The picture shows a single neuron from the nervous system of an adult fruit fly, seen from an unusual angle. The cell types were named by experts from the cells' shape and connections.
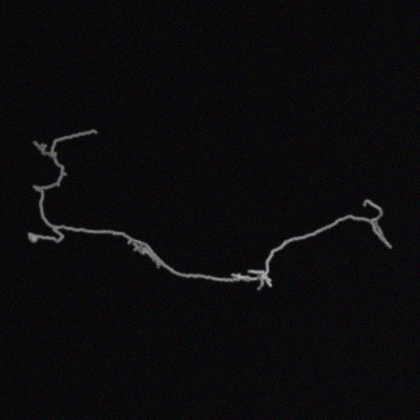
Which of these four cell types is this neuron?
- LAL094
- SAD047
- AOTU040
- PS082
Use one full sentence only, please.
The type assigned to this neuron is AOTU040.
